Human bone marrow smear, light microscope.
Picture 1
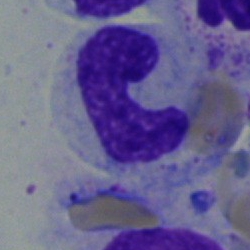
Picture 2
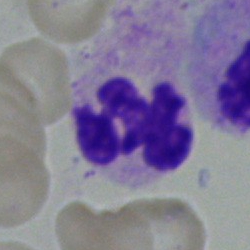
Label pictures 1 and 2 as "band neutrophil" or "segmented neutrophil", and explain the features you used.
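The band neutrophil is in picture 1, the segmented neutrophil in picture 2. Picture 1 shows a roughly round cell whose nucleus is a thick curved C shape, open side facing right. Its chromatin is dark purple mottled with small paler spots; in picture 2 the chromatin is dense and dark purple throughout. The band neutrophil's cytoplasm holds only faint, fine, sparse granules; the segmented neutrophil's is pale lilac, contains fine purple granules and shows no vacuoles.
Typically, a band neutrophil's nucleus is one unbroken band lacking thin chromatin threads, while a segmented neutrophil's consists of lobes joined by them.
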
